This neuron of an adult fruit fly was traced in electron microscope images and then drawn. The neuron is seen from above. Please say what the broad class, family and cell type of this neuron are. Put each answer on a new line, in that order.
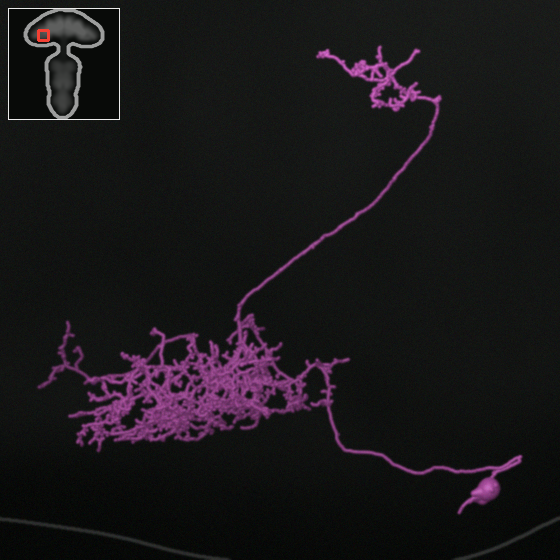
optic-lobe intrinsic neuron
Tlp
Tlp13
